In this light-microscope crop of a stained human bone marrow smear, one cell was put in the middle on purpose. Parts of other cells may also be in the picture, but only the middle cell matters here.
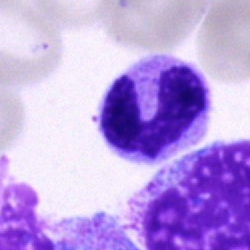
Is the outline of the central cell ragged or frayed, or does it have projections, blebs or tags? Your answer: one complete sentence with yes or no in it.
No, the cell is bounded by a smooth, even outline.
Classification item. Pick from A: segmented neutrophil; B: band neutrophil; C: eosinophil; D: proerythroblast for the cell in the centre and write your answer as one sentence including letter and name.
The middle of the crop holds a band neutrophil, which points to option B.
